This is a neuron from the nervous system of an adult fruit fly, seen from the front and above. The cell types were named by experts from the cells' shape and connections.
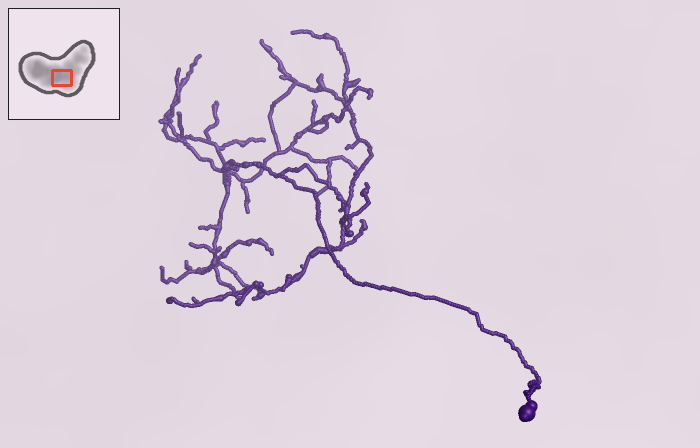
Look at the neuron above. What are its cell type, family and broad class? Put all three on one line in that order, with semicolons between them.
IN14A103; hemilineage 14A; nerve-cord intrinsic neuron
